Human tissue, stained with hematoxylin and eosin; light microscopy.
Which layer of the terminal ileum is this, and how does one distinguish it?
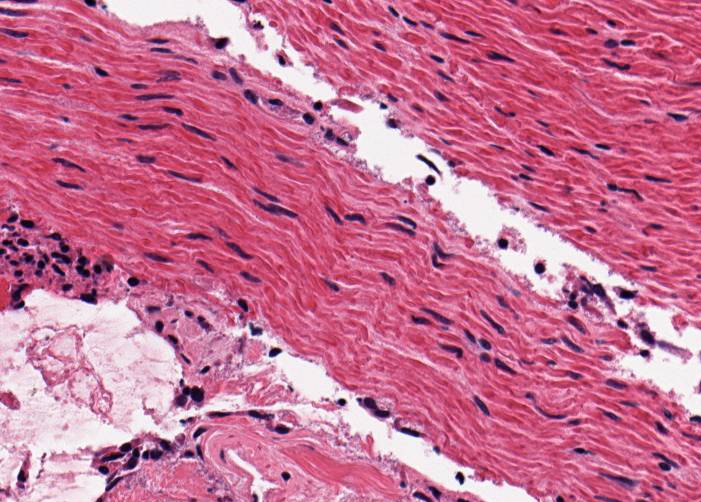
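Pictured here: smooth muscle, in bundles that cross most of the field diagonally from upper left to lower right. Its nuclei are elongated, cigar-shaped and dark, lying parallel to the fibres, and the cytoplasm stains a strong pink with eosin.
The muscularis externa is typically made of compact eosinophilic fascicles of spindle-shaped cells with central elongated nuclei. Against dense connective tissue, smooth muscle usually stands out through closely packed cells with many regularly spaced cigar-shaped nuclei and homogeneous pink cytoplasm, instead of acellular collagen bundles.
Within the bundles the fibres follow a gently wavy course.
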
